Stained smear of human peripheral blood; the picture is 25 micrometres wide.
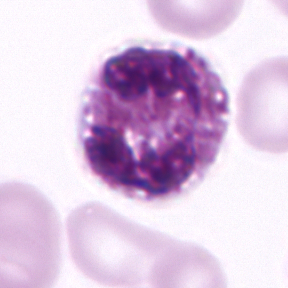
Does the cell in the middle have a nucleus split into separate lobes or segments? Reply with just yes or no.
Yes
